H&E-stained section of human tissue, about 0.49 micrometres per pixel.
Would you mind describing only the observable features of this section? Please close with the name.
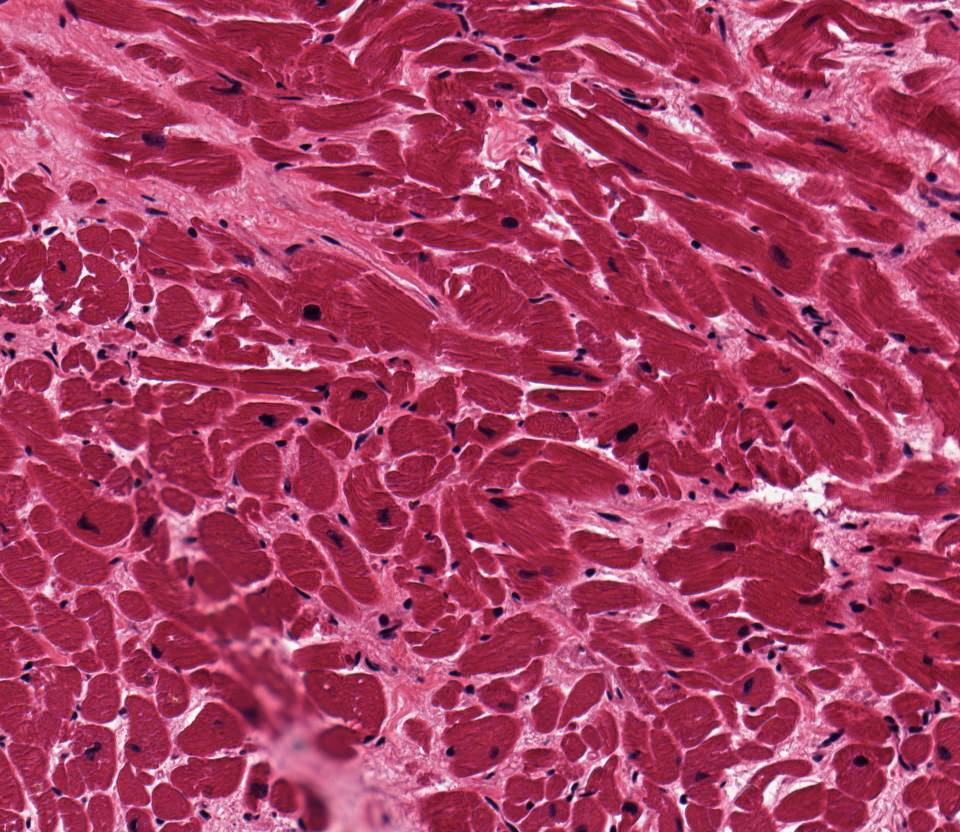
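First, the muscle fibres branch and join rather than lying as separate parallel cylinders. Second, their cytoplasm is deeply eosinophilic, with faint lengthwise striations in longitudinally cut fibres. Third, thin pale pink connective tissue strands between fibres carry small, dark, elongated nuclei. This is the left ventricle of the heart.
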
